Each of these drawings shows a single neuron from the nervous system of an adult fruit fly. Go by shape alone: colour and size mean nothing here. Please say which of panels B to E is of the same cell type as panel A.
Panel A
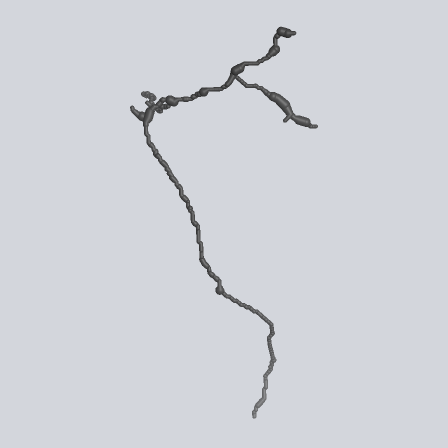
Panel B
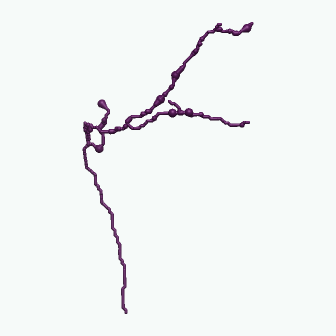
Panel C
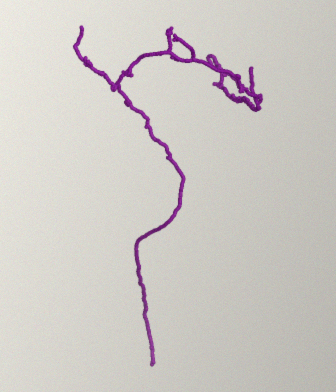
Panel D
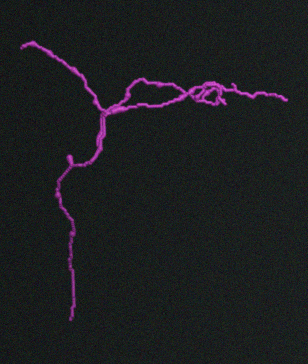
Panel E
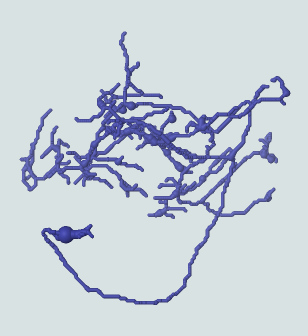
Panel C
